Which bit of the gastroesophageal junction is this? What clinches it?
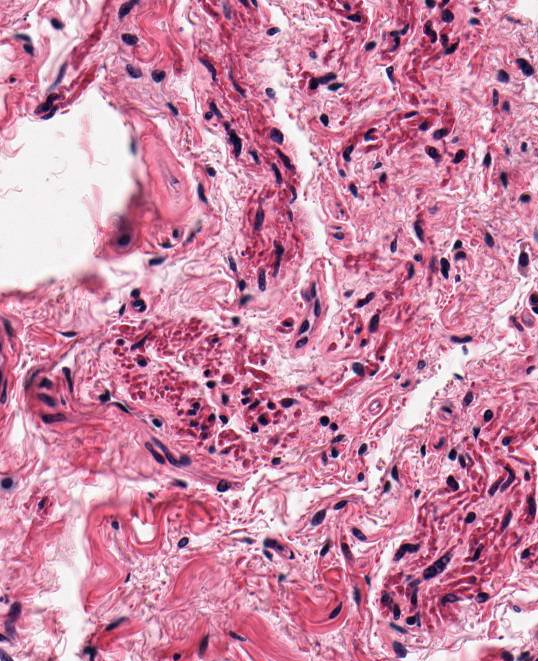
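Loose connective tissue, I'd say, fills this field. The fibrous tissue is loose throughout, and I find no epithelium anywhere.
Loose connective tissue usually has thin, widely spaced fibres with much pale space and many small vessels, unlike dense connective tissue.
The small vessel packed with red blood cells just left of centre fits that picture too. Most nuclei scattered through the stroma are dark, elongated and spindle-shaped. Up in the upper left corner sits a large white empty space.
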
